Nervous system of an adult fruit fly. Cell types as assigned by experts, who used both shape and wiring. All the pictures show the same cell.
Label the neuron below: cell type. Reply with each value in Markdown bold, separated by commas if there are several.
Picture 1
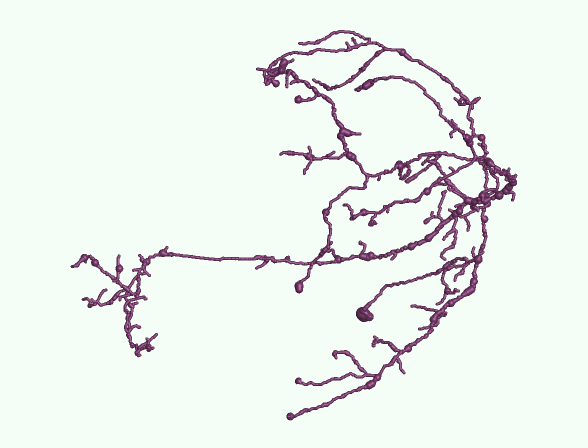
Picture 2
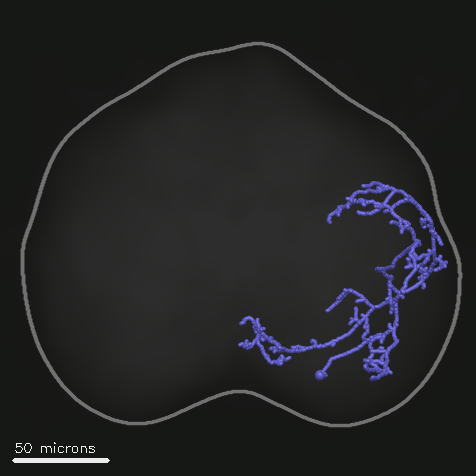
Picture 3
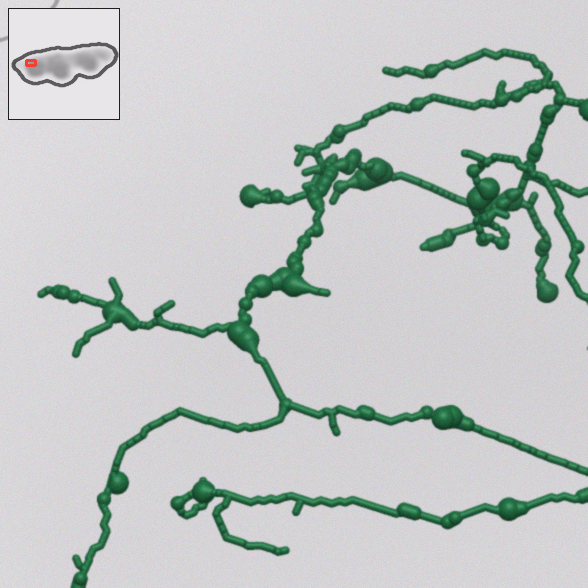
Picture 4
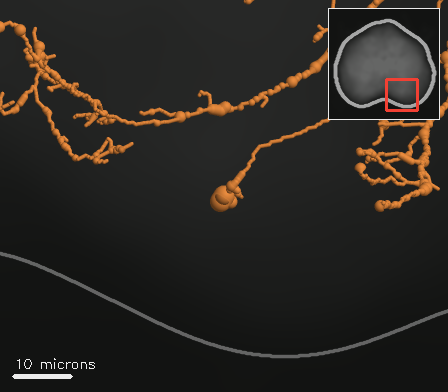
**IN04B101**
